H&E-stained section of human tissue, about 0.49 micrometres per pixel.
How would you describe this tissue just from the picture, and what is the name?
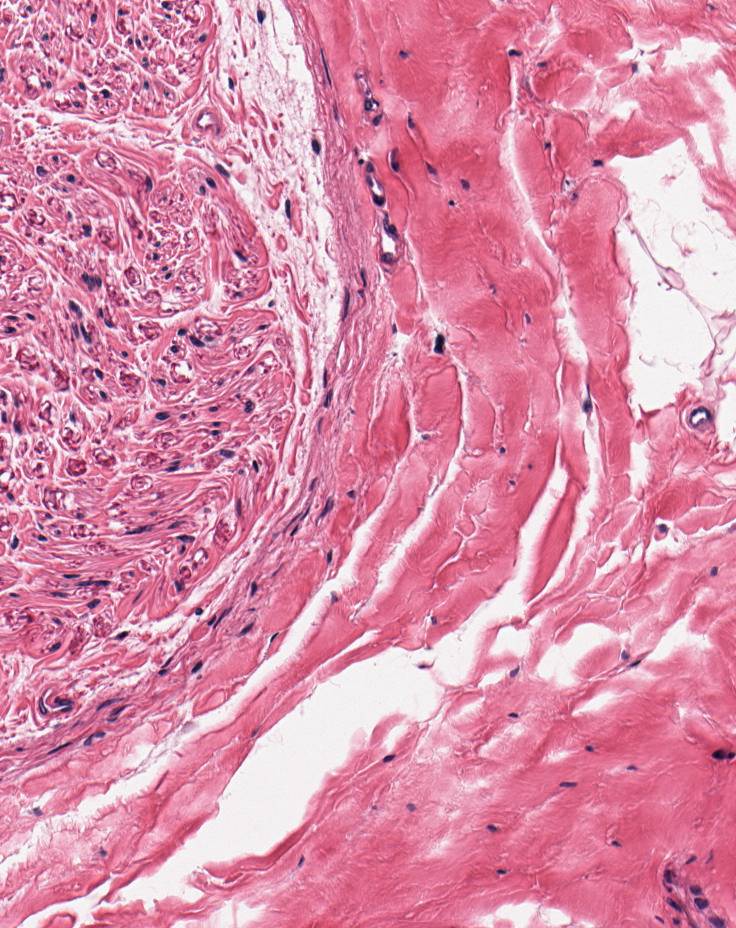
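A rounded structure is built of many small round-to-oval pink profiles with dark nuclei scattered between them. A band of flattened cells wraps its right edge, their elongated dark nuclei parallel to it. The right side is made of thick eosinophilic collagen bundles running in long curves from the top of the field toward the lower left; nuclei among them are sparse, small and spindle-shaped. This is tibial nerve.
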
